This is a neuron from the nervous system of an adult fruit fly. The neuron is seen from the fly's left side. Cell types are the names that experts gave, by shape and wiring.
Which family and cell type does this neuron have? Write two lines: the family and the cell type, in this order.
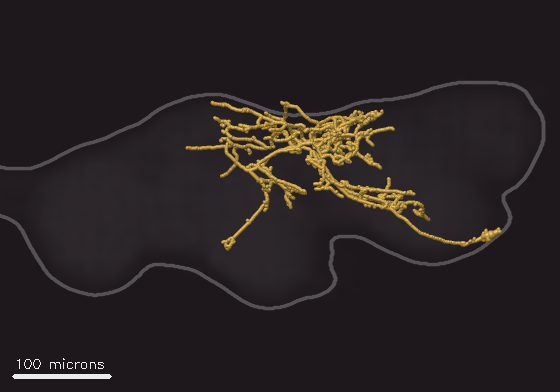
hemilineage 27X
FMRFa_Tv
